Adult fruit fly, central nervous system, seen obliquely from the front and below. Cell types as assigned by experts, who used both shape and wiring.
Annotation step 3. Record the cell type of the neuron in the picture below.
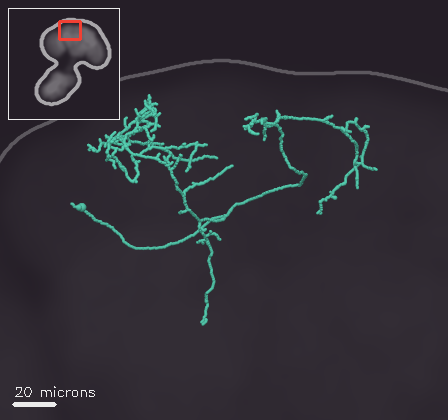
SLP356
